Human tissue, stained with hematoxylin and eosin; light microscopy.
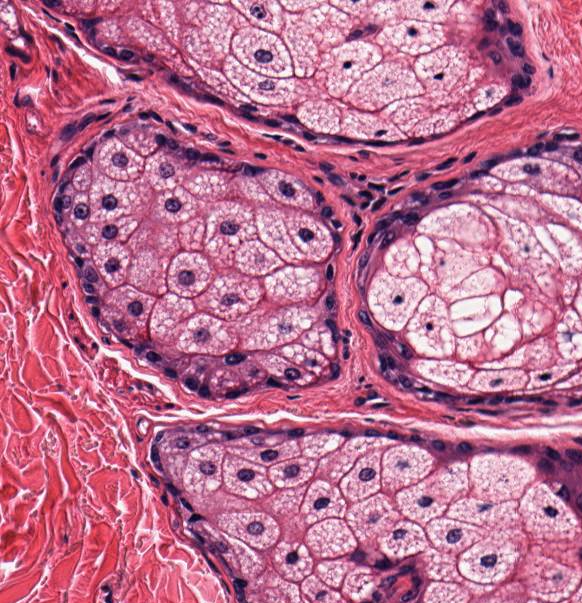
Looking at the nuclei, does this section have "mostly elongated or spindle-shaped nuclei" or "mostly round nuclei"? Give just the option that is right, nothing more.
Mostly round nuclei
